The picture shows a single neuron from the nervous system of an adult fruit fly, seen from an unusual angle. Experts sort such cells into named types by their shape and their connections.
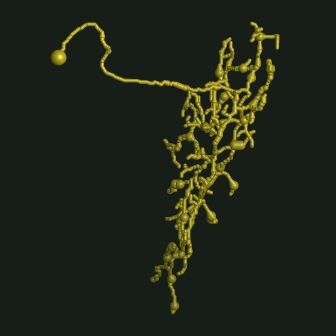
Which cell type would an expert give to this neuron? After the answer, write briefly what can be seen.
It is of cell type Cm6. It is an optic-lobe intrinsic neuron. The cell body is at the upper left of the picture. The picture shows dozens of branch ends.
